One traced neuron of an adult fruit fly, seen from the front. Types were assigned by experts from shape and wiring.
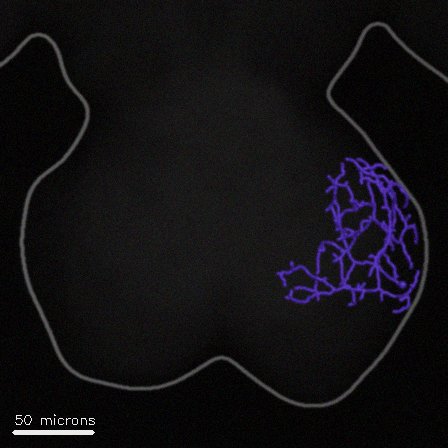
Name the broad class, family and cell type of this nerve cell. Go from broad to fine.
nerve-cord intrinsic neuron; hemilineage 03A; IN03A085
